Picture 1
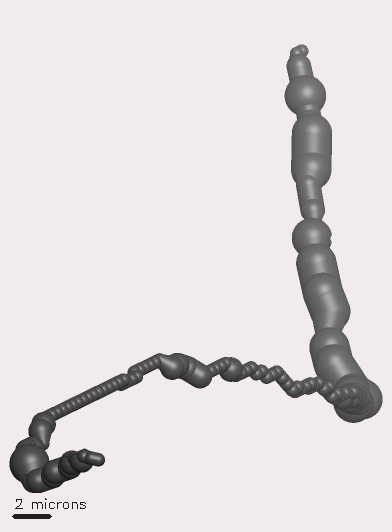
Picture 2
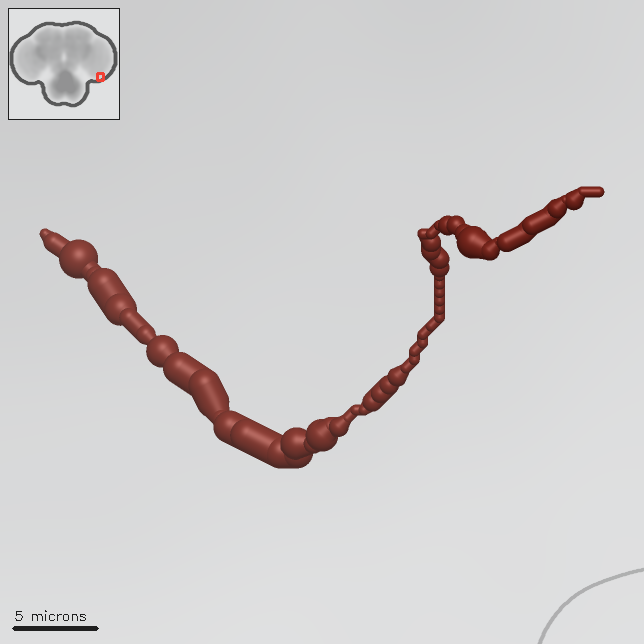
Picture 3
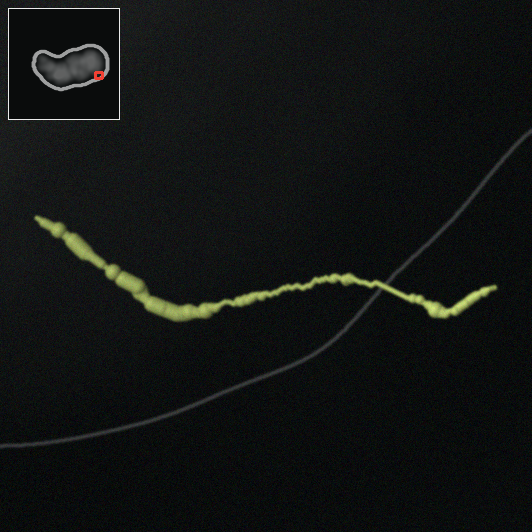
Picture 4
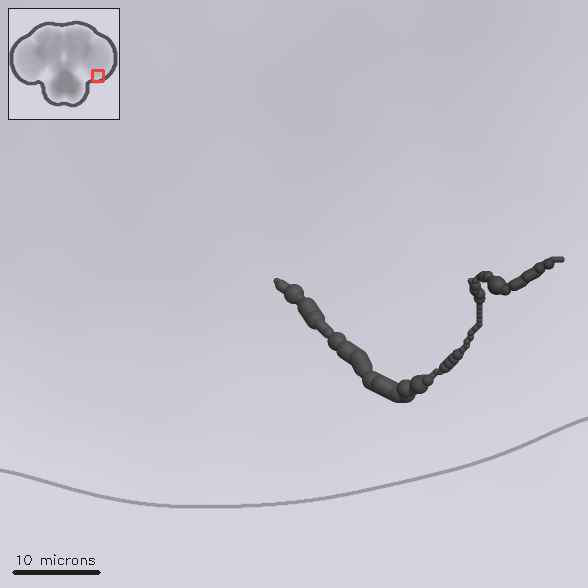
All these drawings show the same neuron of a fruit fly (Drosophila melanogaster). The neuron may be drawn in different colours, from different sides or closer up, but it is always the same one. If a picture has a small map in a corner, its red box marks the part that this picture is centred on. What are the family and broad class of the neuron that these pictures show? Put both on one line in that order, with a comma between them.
class visual, photoreceptor or other optic-lobe sensory neuron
